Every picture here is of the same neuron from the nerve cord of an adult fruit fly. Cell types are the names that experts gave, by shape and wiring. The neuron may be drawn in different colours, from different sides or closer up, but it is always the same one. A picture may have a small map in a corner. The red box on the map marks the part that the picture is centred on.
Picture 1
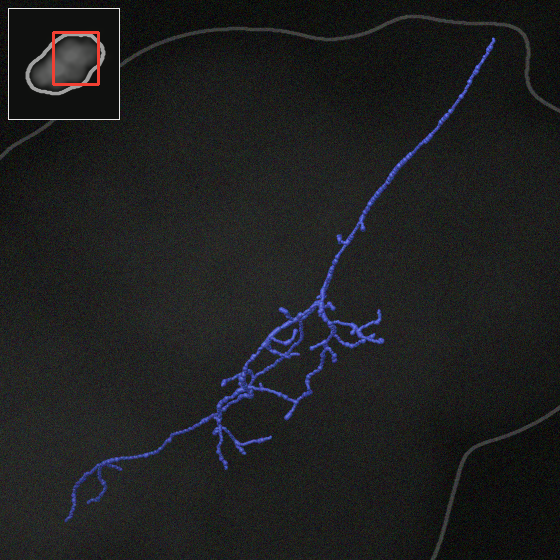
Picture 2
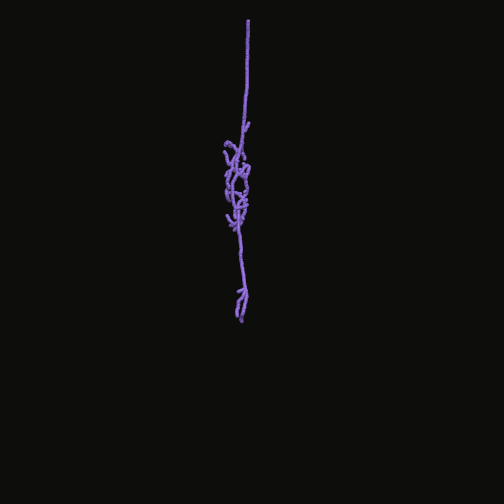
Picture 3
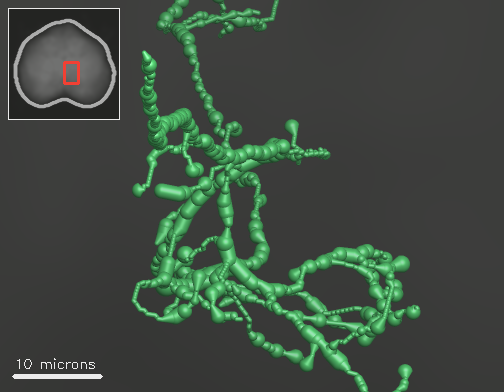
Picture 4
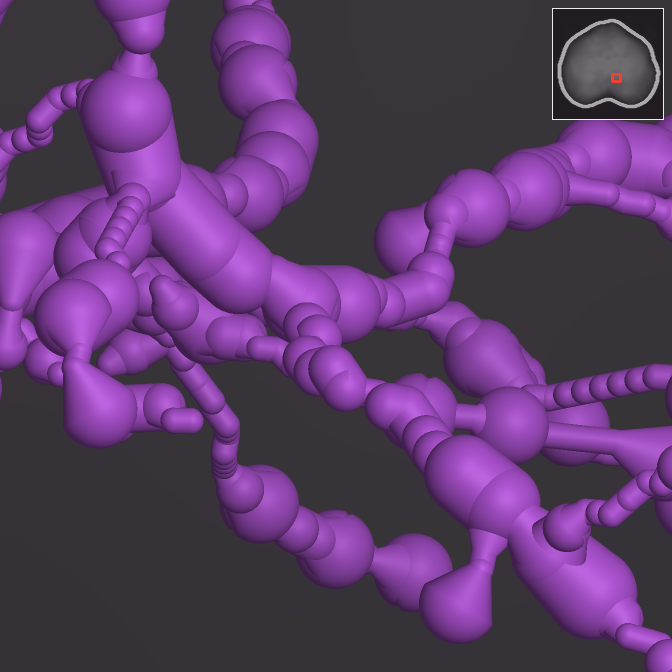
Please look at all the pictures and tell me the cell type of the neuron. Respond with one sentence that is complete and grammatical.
The neuron here is of the cell type DNg56.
